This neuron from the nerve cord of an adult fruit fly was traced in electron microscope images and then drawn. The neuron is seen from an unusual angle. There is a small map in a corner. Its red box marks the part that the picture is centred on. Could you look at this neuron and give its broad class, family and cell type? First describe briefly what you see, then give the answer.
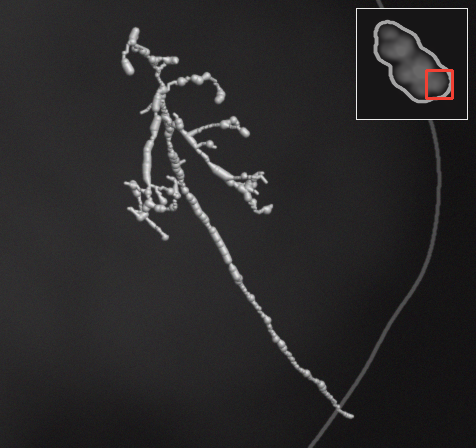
No cell body is drawn. As drawn here it is taller than it is wide. It is a descending neuron. The family is DNge. Its cell type is DNge146.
